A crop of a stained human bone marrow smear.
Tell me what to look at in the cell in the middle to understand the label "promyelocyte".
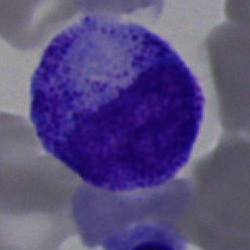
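Several features can be weighed against the name promyelocyte.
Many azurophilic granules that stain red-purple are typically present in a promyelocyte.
In this cell, granules lie over the nucleus as well, obscuring its detail.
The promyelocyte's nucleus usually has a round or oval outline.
Here the nucleus appears as a dark purple mass filling the lower right part of the cell, its detail hidden by the overlying granules. The cell outline is roughly round with a smooth edge, and no nucleolus can be seen.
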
